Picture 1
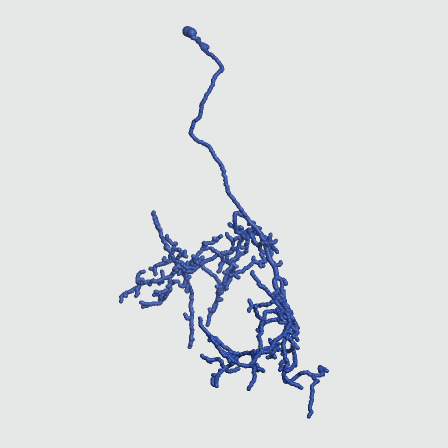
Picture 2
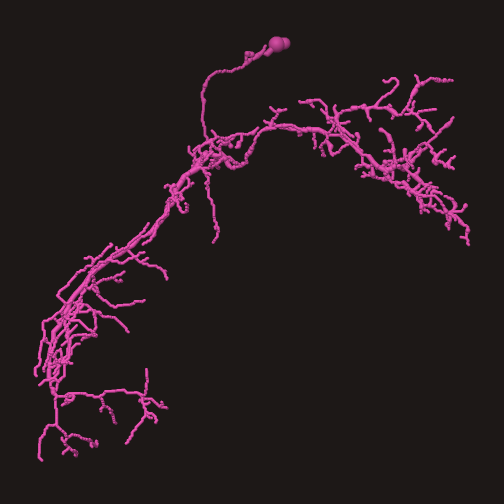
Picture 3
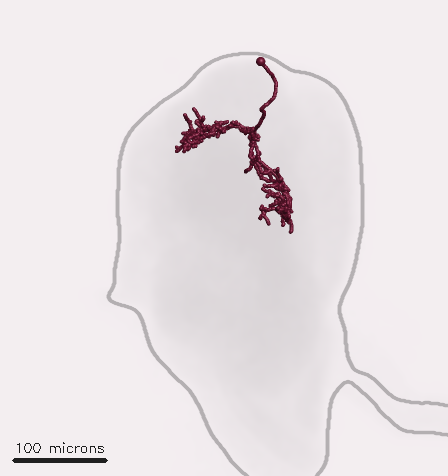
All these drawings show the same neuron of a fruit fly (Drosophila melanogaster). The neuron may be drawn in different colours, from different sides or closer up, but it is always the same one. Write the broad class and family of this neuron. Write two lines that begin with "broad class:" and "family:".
broad class: central-brain intrinsic neuron
family: hemilineage VLPd&p1_posterior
